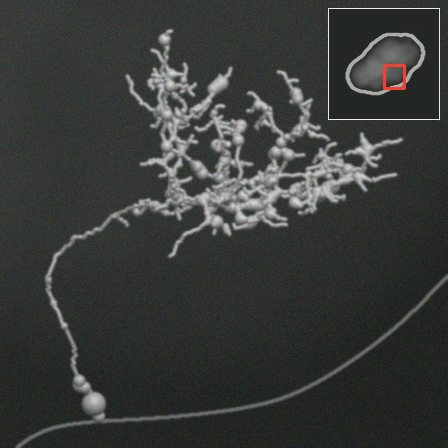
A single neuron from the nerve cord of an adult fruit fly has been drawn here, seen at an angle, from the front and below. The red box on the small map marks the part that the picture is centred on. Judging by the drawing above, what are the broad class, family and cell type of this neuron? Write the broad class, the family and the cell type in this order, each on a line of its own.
nerve-cord intrinsic neuron
hemilineage 20A.22A
IN20A.22A058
